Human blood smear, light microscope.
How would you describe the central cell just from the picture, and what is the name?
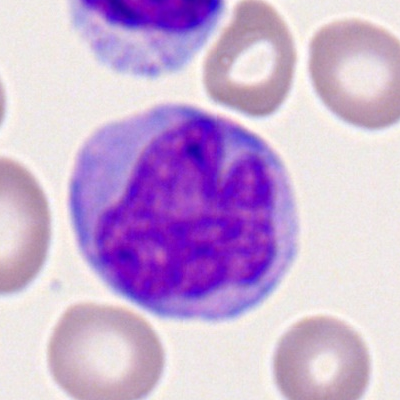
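Deep notch cut into upper right edge of nucleus. Nucleus fills most of the cell. Cell outline roughly round and smooth. No distinct coarse granules in cytoplasm. Result: monocyte.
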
